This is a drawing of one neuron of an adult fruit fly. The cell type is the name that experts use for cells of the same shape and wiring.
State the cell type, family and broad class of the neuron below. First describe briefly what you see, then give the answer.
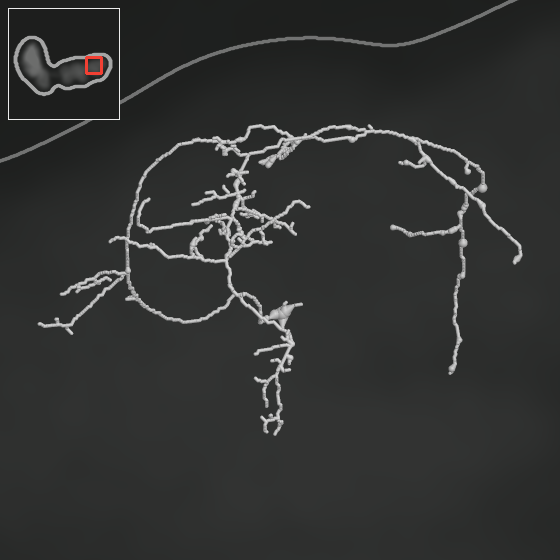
The picture shows dozens of branch ends. As drawn here it is wider than it is tall. Its cell type is IN08A042. Its family is hemilineage 08A. It is a nerve-cord intrinsic neuron.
